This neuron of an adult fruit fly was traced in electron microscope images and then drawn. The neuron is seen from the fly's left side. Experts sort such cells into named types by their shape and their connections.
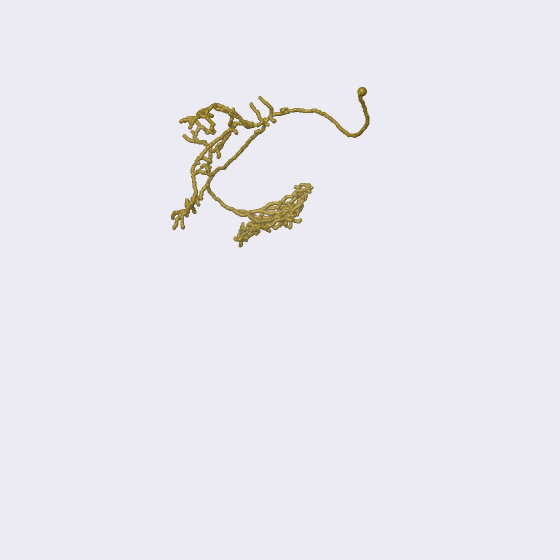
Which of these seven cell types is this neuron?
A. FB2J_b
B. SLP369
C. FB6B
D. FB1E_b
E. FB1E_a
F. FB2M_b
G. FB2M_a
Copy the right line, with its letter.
F. FB2M_b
